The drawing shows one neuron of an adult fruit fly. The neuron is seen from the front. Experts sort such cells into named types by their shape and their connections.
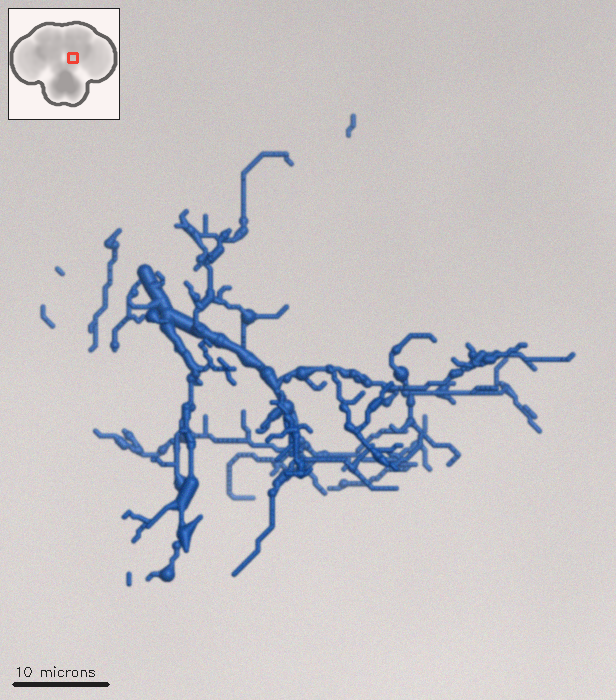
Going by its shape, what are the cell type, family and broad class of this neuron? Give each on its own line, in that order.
SAD085
hemilineage DM5_central
central-brain intrinsic neuron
